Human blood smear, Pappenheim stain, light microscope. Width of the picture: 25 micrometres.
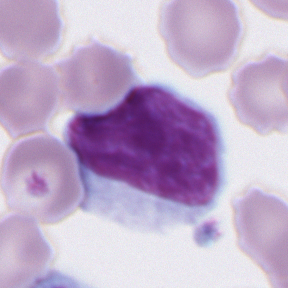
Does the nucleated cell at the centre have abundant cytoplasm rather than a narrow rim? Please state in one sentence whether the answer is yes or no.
No, what surrounds the nucleus is just a narrow rim of cytoplasm.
